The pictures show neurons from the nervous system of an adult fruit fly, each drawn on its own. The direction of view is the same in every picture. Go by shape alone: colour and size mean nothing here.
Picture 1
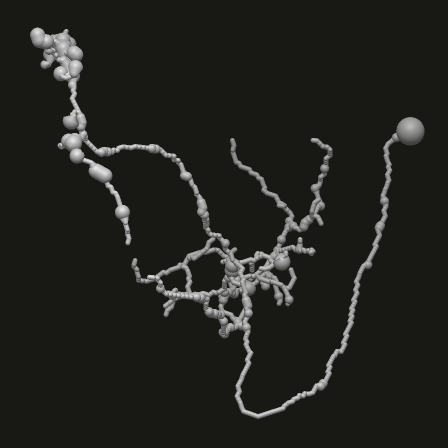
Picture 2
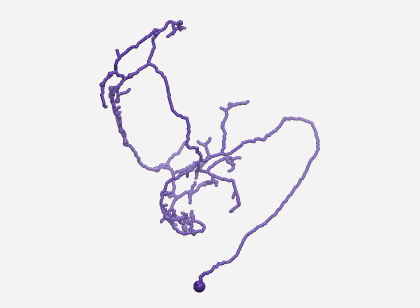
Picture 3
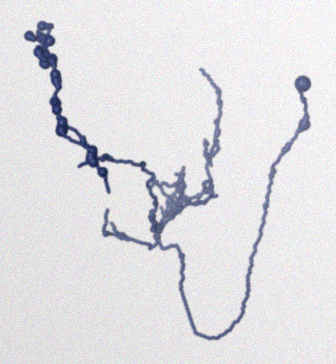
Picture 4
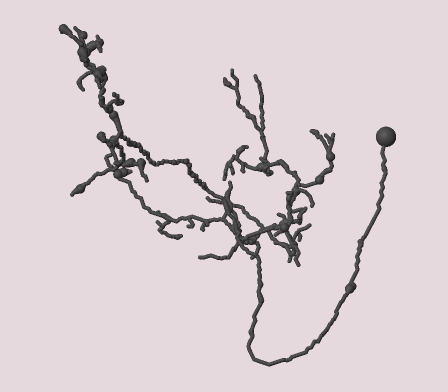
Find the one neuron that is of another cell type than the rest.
2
